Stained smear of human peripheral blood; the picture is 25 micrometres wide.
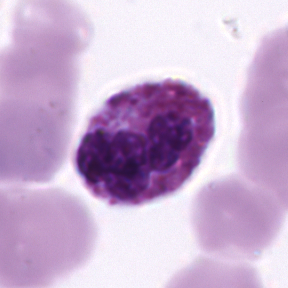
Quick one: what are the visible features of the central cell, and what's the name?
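Chromatin's dark purple and densely clumped, and there are no nucleoli to be seen in the nucleus. The cytoplasm has a reddish-violet colour, filled with coarse purple granules right out to the cell edge. It measures about 13 by 10 micrometres. That one's an eosinophil.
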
